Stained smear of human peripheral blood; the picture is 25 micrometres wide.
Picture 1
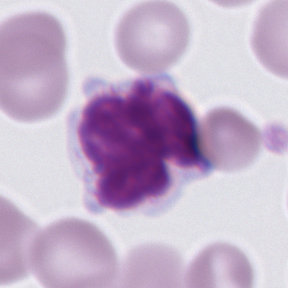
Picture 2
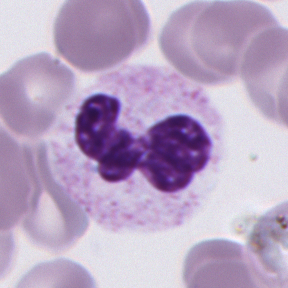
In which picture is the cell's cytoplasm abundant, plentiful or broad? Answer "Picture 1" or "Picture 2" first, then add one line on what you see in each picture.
Picture 2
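In picture 1: The cytoplasm forms only a thin rim around the nucleus.
In picture 2: The cytoplasm is abundant and pale pink.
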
